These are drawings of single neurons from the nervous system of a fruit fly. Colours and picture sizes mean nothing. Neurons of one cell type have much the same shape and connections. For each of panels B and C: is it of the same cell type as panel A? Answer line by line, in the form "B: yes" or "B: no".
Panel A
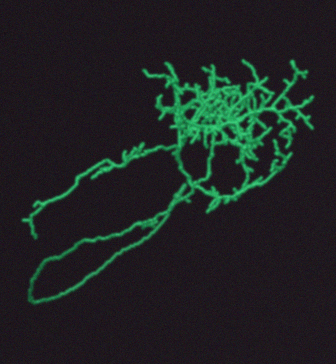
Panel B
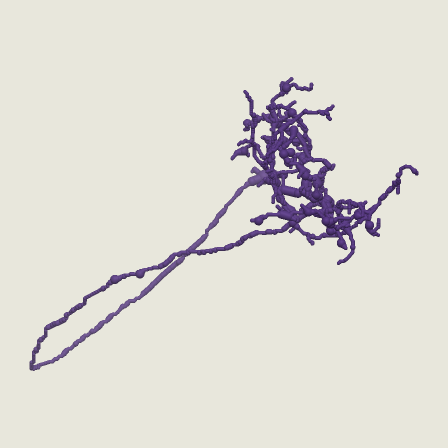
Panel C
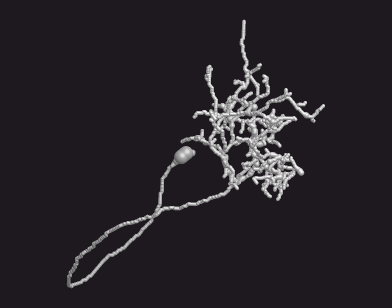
B: no
C: no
